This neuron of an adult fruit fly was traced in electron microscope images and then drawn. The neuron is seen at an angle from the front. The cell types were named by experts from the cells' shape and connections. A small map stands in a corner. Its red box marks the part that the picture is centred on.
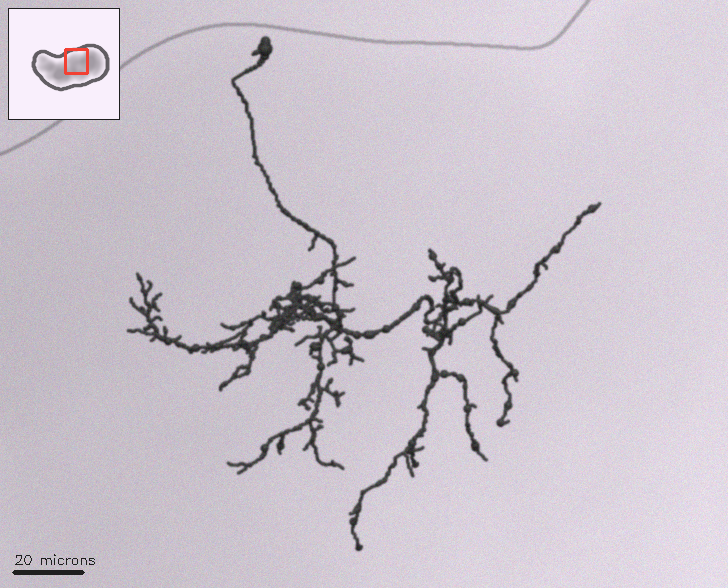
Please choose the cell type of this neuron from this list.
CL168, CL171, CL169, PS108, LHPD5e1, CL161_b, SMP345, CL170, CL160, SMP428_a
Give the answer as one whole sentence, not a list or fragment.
With respect to cell type, this neuron is CL170.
